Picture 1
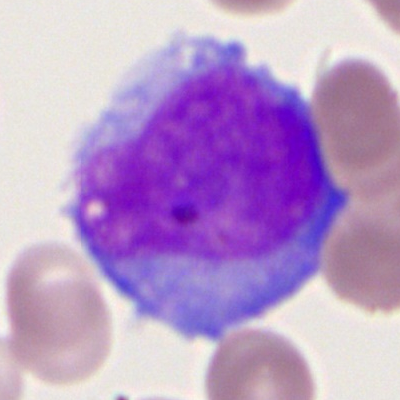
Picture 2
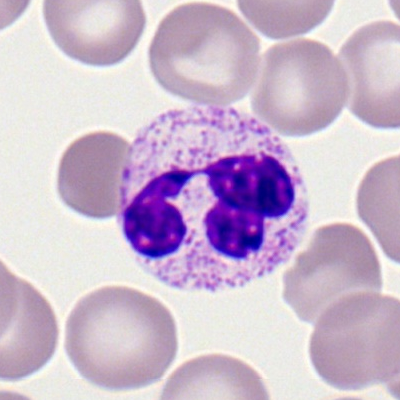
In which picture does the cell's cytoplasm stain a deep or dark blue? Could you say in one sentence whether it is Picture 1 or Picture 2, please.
It is the cell of picture 1 whose cytoplasm is deep, dark or strong blue.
